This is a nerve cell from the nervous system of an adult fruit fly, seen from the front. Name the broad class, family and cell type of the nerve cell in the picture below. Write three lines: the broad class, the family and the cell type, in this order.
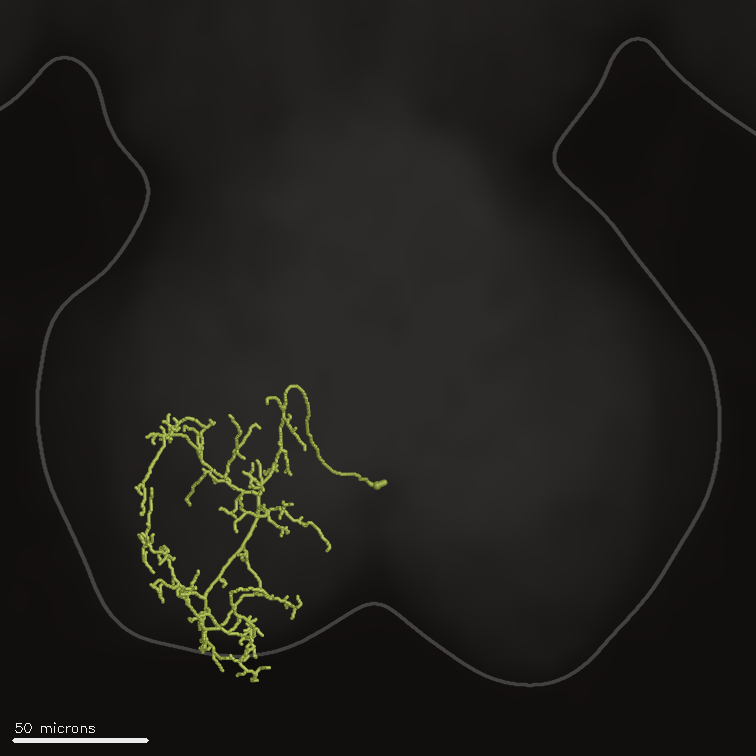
nerve-cord intrinsic neuron
hemilineage 03A
IN03A071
